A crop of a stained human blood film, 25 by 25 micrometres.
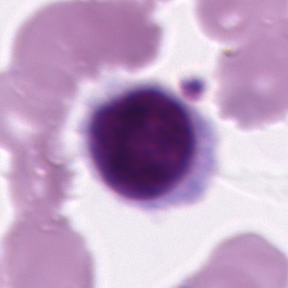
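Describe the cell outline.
Irregular, with small ragged projections along the edge.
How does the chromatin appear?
Dense, dark purple throughout the nucleus.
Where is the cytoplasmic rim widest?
On the right of the nucleus; the rim is narrow and pale blue.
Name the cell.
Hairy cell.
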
